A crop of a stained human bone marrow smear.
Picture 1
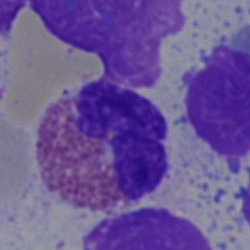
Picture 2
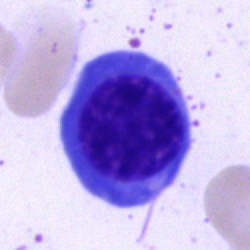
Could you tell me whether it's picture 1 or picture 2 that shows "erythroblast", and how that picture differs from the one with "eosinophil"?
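The eosinophil is in picture 1 and the erythroblast in picture 2. The eosinophil has a roughly round outline, while the erythroblast's outline is roughly oval with a smooth edge.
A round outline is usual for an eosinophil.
In the eosinophil the nucleus lies along the right side of the cell, but in the erythroblast it fills most of the cell, with a rim of cytoplasm wider on the left side than on the right.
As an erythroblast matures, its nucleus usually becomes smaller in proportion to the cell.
The eosinophil's chromatin is dense and dark purple, and no nucleoli are visible in its nucleus.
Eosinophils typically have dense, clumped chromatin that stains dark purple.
The cytoplasm also differs: the eosinophil's holds coarse, round granules, whereas the erythroblast's is deep blue and shows no granules.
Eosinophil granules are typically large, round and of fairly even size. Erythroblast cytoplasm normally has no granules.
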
